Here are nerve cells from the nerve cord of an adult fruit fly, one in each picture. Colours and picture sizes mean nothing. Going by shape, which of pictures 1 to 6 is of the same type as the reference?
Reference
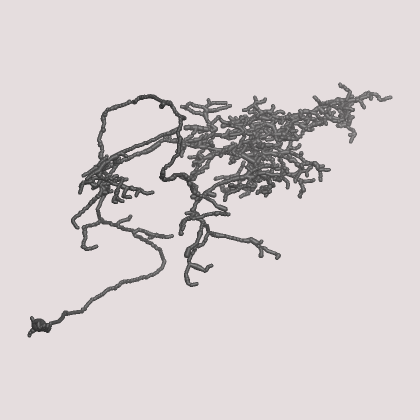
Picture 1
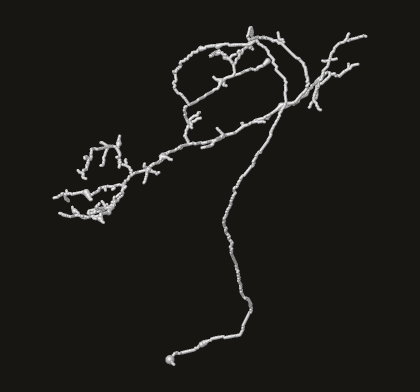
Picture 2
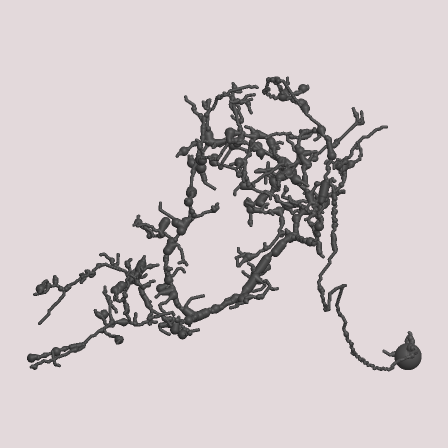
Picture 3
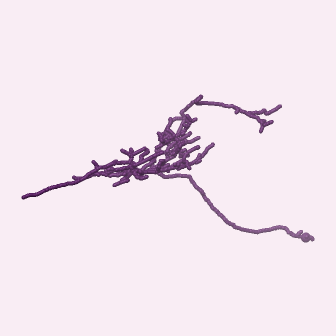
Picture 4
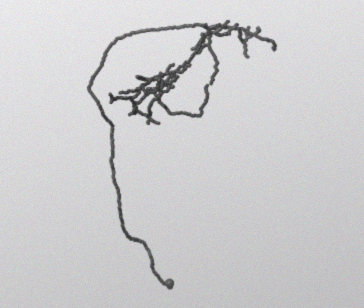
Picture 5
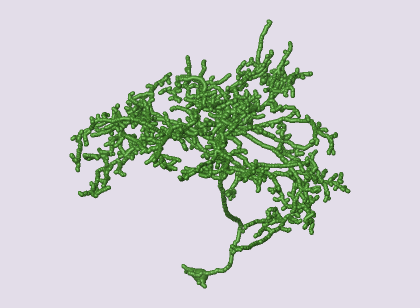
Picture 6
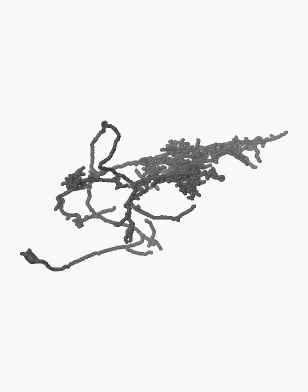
6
